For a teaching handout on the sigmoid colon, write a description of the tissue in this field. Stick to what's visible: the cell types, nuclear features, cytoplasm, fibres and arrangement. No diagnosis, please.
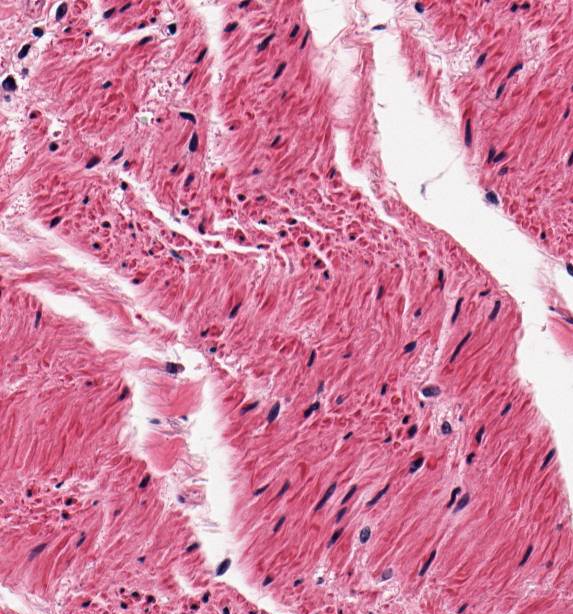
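Within the muscle cells, the nuclei are elongated, cigar-shaped and dark blue. Their cytoplasm is pink and fibrillar, lacking cross-striations. Between the muscle bundles there is only scant, pale, wispy connective tissue. Neither epithelium nor glands are present anywhere in the field.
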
